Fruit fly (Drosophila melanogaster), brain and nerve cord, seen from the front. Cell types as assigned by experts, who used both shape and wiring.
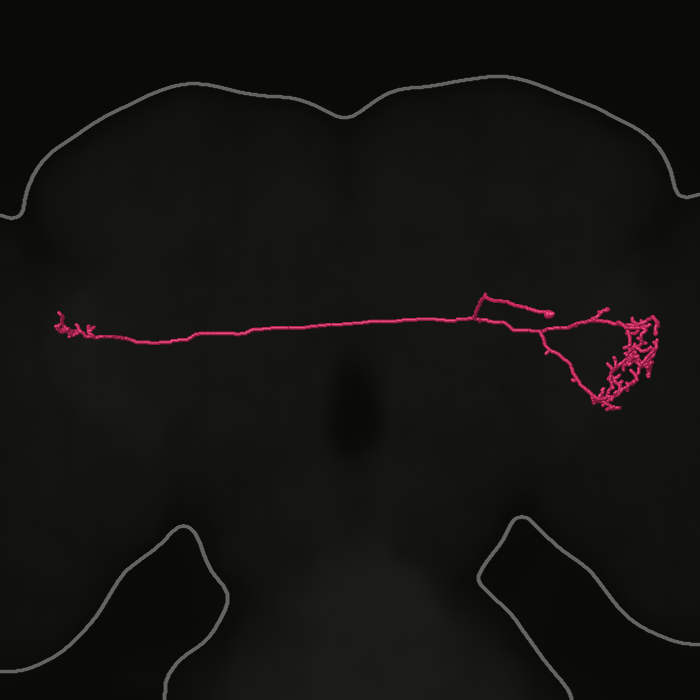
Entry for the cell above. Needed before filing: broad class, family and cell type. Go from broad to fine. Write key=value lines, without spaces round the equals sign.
broad_class=central-brain intrinsic neuron
family=hemilineage VLPa2
cell_type=CB1502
